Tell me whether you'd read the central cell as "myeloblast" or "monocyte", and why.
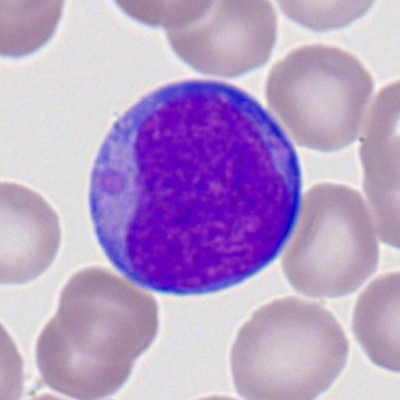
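It is a myeloblast.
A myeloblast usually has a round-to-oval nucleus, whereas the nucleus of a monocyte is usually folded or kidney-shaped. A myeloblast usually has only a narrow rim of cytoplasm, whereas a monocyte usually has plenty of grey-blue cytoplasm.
The cell outline is round and smooth. The nucleus lies toward the right, leaving most of the cytoplasm on the left. That cytoplasm is blue, deepest in colour at the cell's edge, and contains no vacuoles.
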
